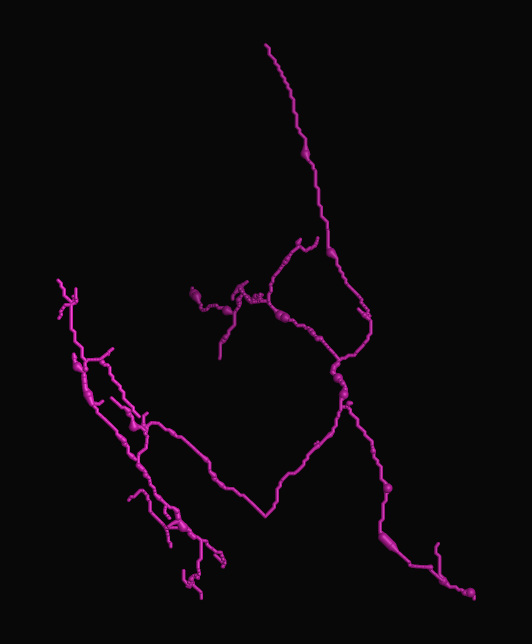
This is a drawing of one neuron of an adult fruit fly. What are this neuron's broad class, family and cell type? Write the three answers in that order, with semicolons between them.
nerve-cord intrinsic neuron; hemilineage 20A.22A; IN20A.22A092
